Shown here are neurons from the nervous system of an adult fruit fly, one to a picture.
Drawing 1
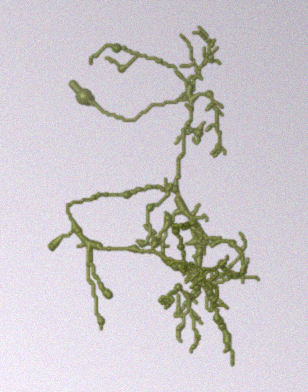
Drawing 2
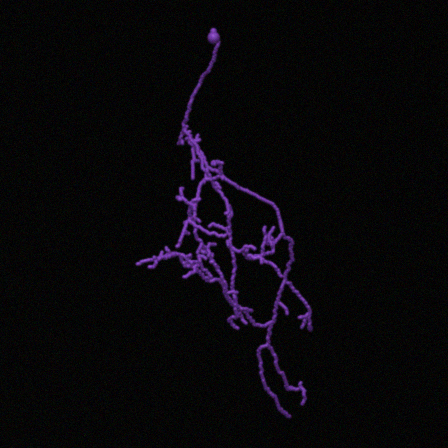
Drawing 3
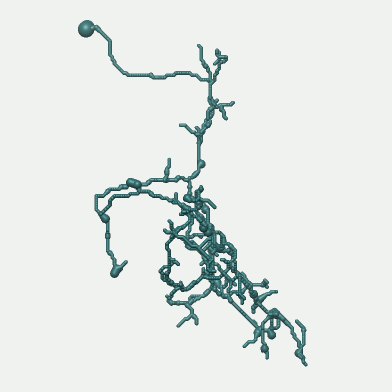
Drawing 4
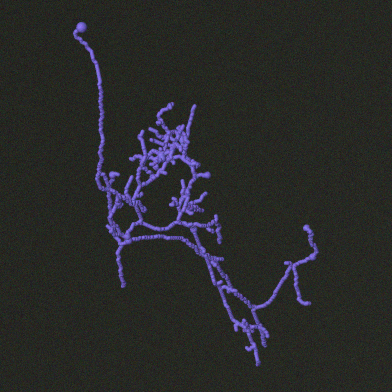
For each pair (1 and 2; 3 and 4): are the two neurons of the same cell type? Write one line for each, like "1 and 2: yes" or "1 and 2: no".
1 and 2: no
3 and 4: no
